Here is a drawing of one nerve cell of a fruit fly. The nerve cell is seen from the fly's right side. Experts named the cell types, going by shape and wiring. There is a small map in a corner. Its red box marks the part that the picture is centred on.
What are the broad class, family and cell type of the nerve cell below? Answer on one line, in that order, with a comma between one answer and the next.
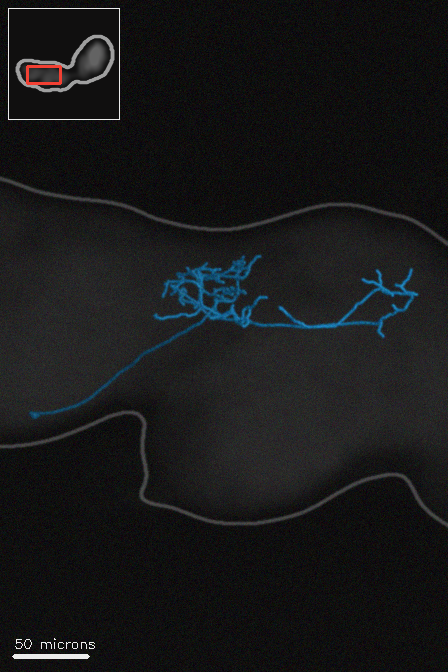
nerve-cord intrinsic neuron, hemilineage 07B, IN07B075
